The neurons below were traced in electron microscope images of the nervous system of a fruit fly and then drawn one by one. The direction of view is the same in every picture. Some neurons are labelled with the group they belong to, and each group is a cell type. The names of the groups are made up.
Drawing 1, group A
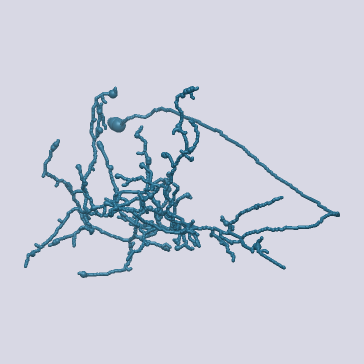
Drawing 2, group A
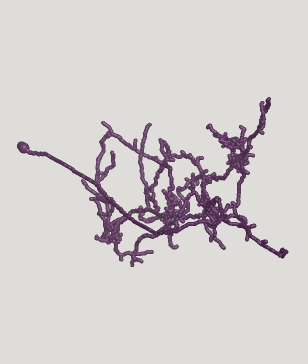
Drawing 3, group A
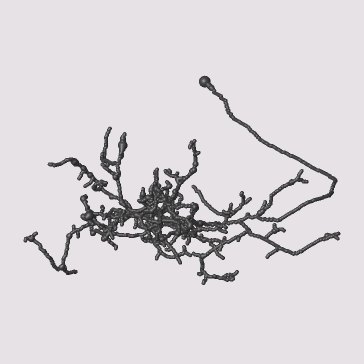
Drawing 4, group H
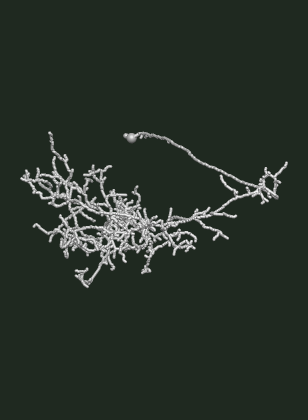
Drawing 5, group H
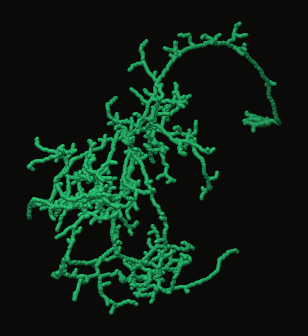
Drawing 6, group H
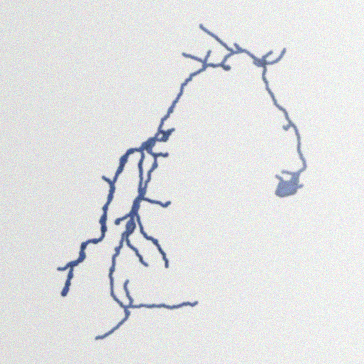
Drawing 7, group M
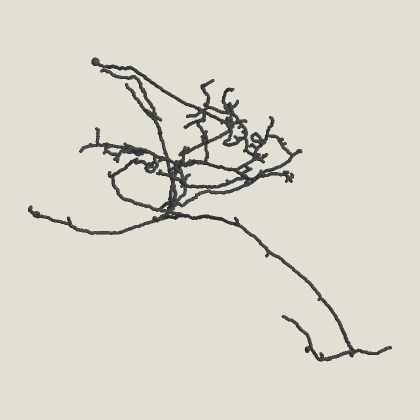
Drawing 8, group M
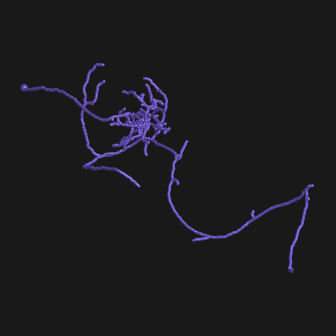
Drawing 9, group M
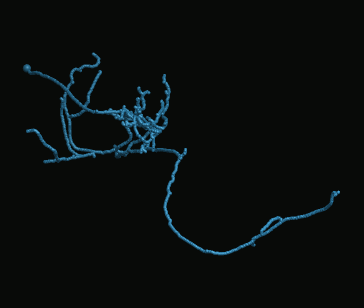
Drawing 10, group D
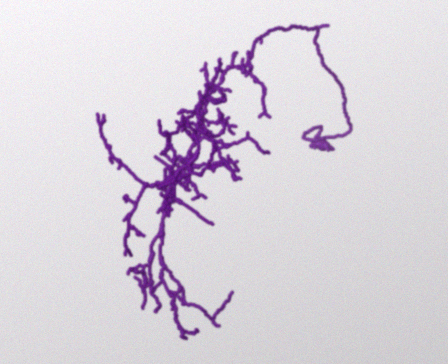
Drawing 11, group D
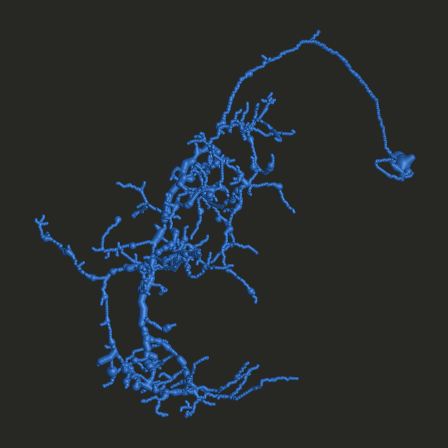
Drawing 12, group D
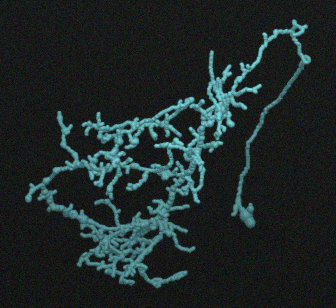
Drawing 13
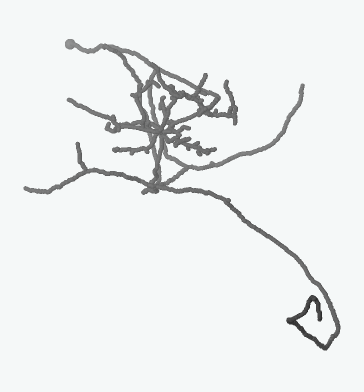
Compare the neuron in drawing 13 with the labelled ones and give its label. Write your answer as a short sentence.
It belongs to group M.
